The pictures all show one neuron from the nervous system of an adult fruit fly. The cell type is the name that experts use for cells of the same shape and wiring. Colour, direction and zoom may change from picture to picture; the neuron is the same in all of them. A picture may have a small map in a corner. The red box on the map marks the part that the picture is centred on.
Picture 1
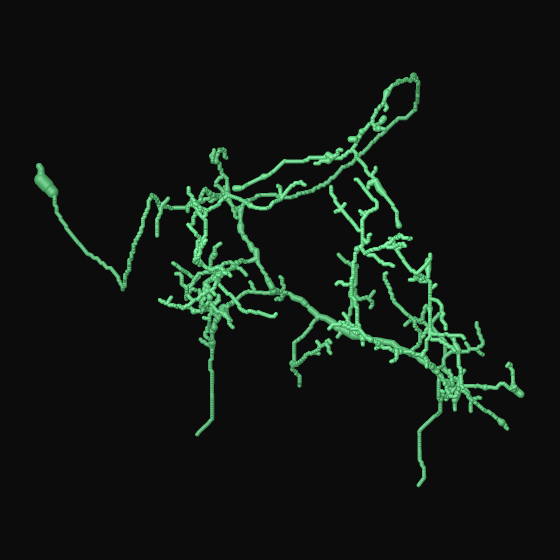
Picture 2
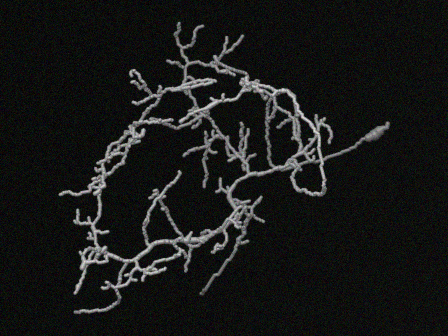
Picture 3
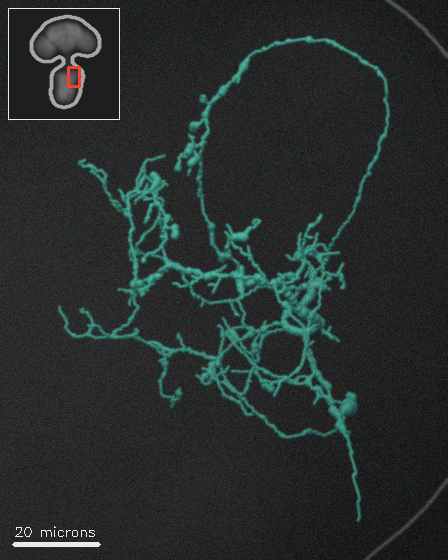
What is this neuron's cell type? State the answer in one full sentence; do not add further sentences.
The cell type IN03A075 includes this neuron.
